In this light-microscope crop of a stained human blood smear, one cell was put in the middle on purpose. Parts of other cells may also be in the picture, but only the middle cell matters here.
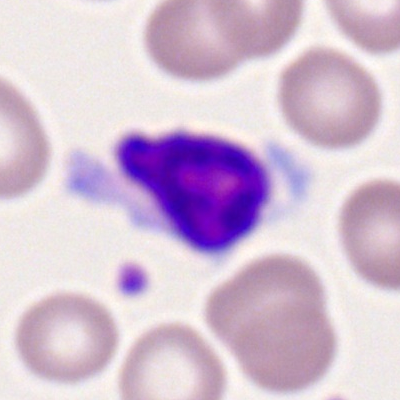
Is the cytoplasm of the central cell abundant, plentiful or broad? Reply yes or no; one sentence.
No, most of the cell is taken up by its nucleus.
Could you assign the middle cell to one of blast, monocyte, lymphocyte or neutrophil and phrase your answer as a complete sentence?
Here the centrally located cell is a lymphocyte.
